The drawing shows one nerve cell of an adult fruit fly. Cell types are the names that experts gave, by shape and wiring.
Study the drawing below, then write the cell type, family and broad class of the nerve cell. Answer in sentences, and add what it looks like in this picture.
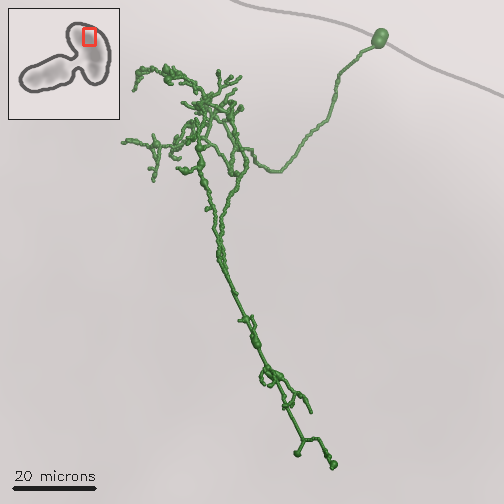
Its cell type is CB1359. Its family is hemilineage SLPal5. It is a central-brain intrinsic neuron. It lies in the brain. By the scale bar it is about 110 microns tall in this view. The picture shows dozens of branch ends.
